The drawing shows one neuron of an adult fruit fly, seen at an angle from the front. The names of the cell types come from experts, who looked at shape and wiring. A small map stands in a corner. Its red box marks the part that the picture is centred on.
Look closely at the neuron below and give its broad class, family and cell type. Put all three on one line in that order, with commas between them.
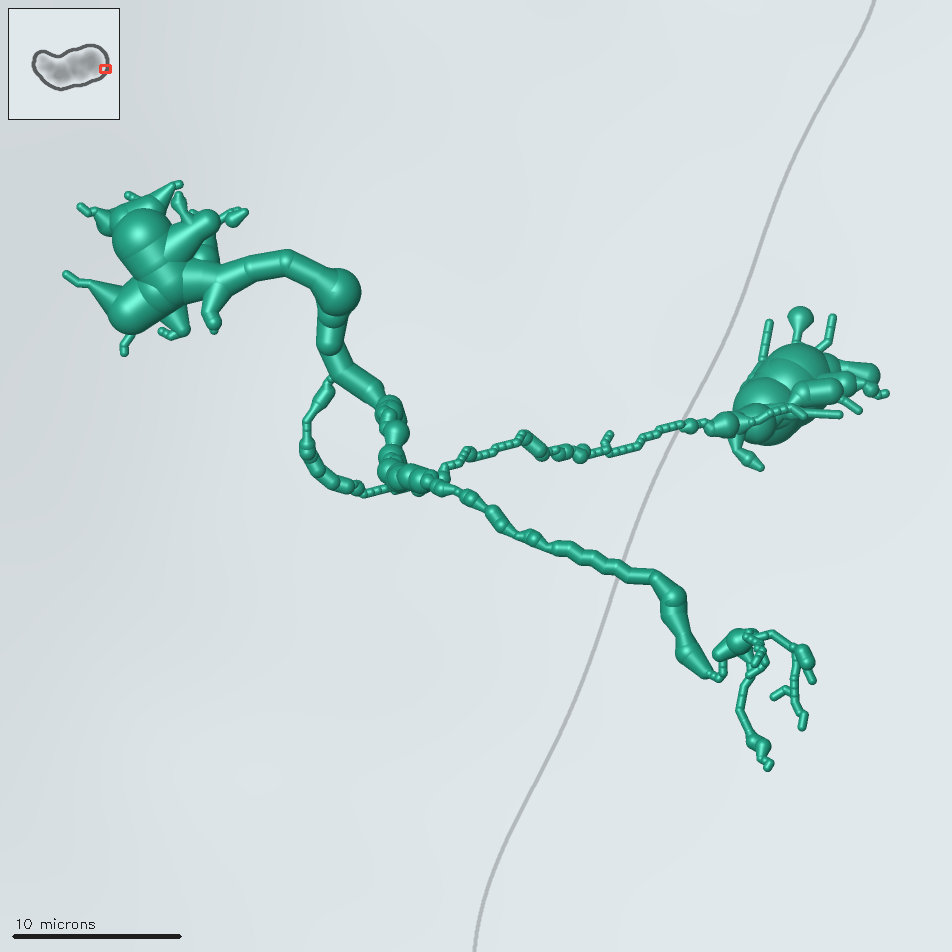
optic-lobe intrinsic neuron, T, T1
